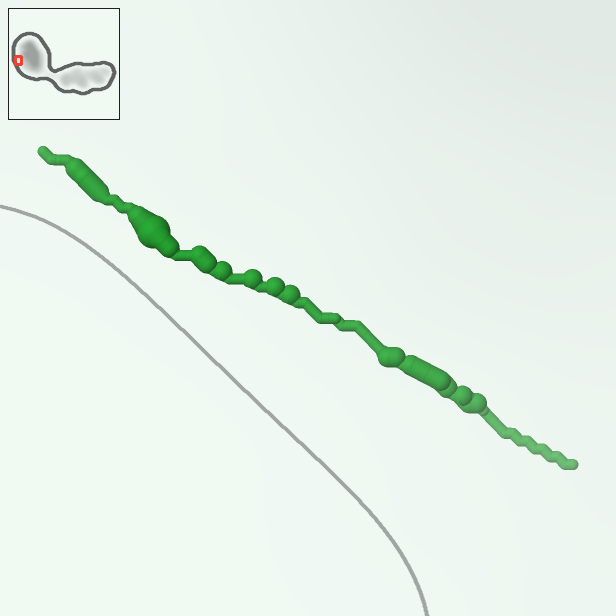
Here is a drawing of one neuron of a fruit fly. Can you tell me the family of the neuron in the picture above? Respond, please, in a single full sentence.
The neuron has the family class mechanosensory.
